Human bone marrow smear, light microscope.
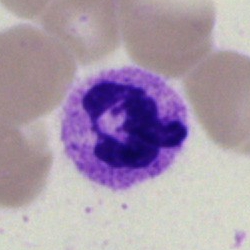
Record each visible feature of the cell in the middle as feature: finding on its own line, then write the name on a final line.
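Outline: round, smooth
Chromatin: dark purple, densely clumped
Cytoplasm: wide pale lilac rim around the nucleus
Vacuoles: none seen
Name: segmented neutrophil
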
